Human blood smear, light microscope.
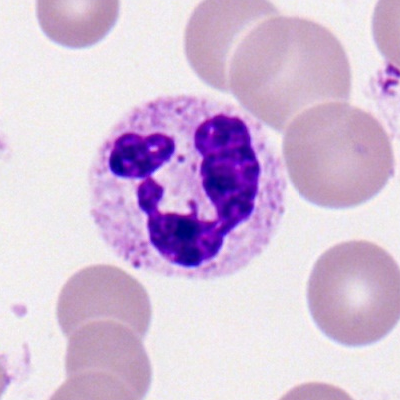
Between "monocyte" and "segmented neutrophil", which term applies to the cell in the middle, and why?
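I'd go with segmented neutrophil, not monocyte. The nucleus settles it: lobes curving around a pale central area, open at the top.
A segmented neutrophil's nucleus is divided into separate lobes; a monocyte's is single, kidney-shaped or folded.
Then the cytoplasm: plentiful and pale pinkish-lilac.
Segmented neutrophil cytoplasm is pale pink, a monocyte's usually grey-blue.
Fine lilac granules dot it too.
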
